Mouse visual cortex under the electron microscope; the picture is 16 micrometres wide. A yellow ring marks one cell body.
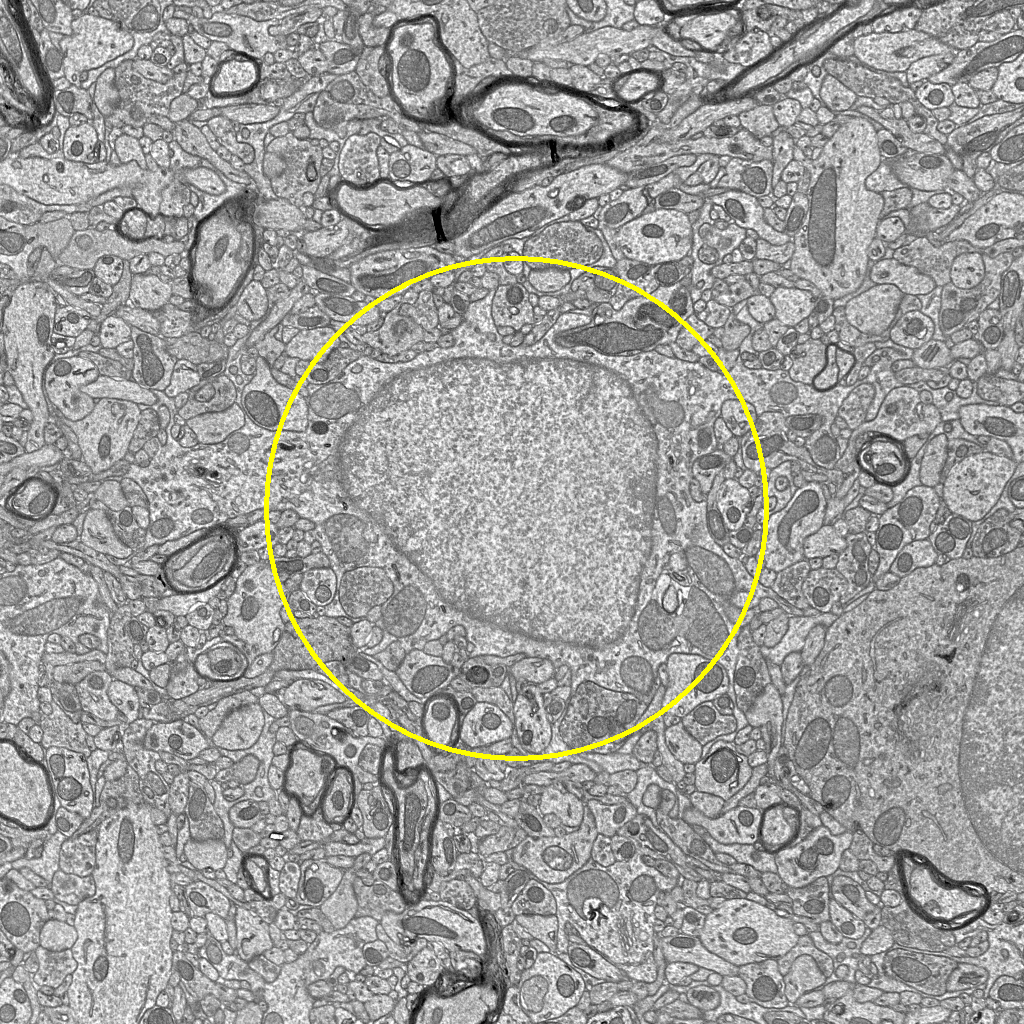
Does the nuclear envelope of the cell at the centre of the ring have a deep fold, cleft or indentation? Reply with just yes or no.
No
